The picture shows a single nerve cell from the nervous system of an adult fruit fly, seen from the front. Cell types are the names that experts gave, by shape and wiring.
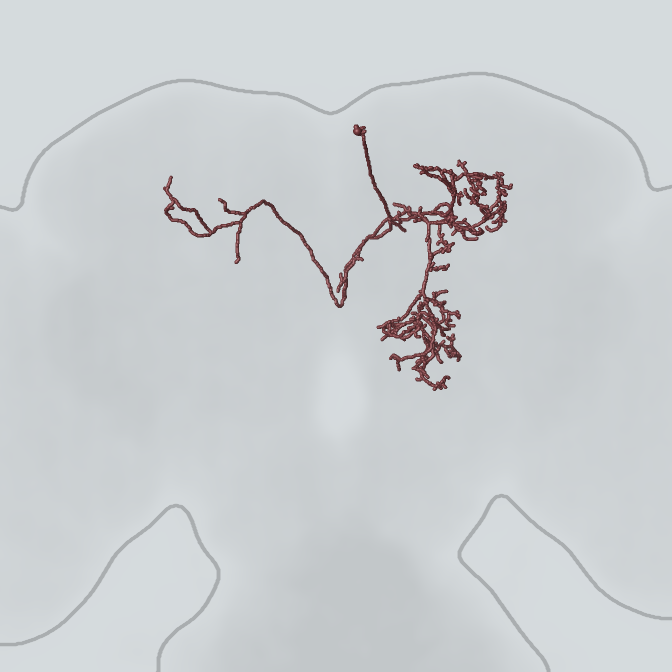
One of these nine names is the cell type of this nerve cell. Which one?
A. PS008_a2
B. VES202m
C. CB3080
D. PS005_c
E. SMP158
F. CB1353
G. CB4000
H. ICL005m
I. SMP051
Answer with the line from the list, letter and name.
B. VES202m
